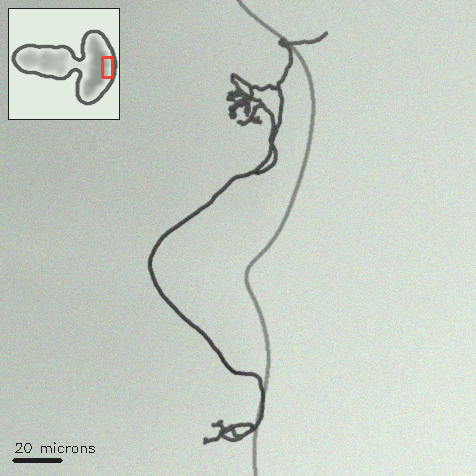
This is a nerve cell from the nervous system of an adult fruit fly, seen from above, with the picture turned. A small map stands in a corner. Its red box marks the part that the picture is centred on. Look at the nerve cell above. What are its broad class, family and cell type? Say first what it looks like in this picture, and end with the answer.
It is in the brain and does not reach the nerve cord. The drawing shows no cell body. From top to bottom in the picture it spans about 180 microns. It is a sensory neuron entering the brain. The name of its family is class olfactory. The cell type is ORN_DC3.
